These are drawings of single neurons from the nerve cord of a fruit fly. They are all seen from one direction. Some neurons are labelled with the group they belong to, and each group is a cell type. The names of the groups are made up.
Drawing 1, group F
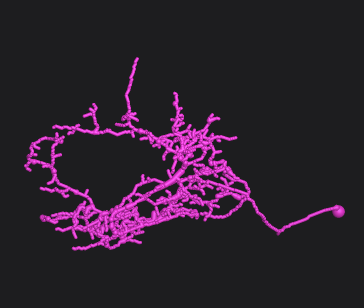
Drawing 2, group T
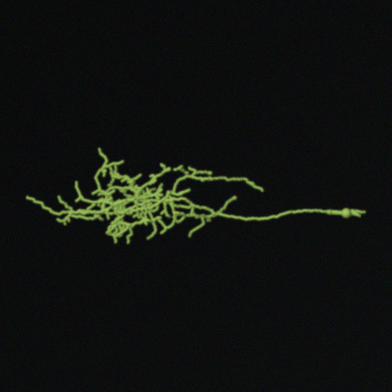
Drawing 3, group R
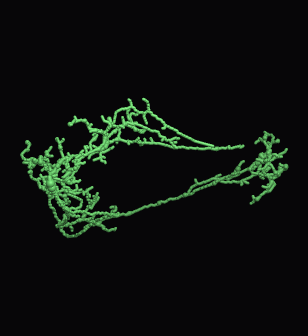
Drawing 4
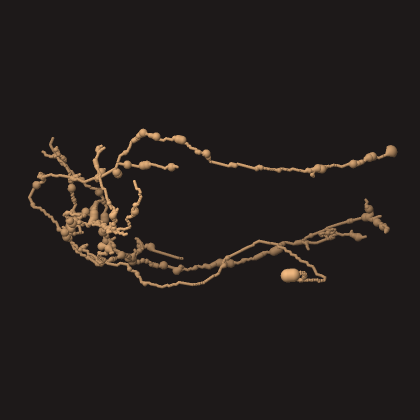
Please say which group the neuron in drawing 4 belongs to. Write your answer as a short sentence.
It belongs to group R.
